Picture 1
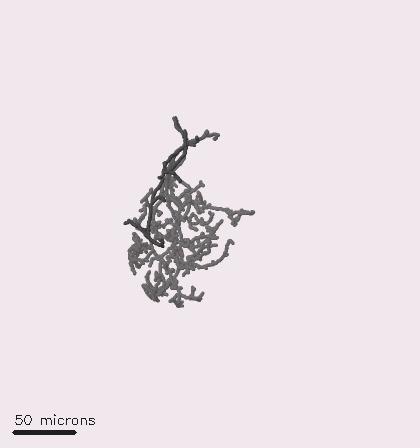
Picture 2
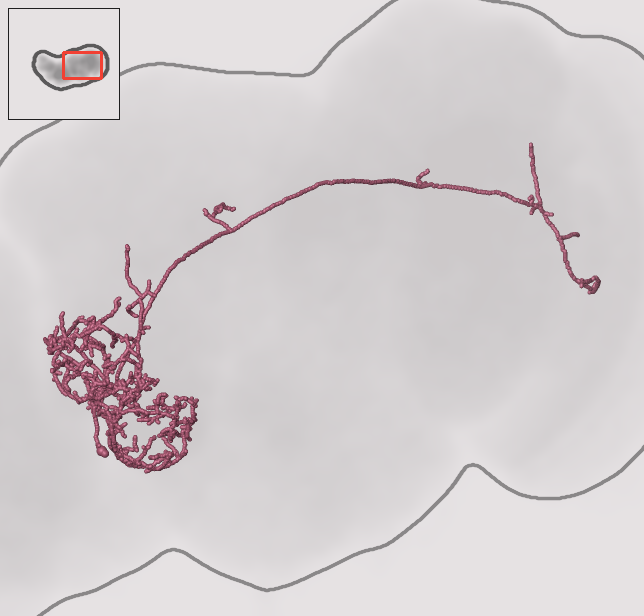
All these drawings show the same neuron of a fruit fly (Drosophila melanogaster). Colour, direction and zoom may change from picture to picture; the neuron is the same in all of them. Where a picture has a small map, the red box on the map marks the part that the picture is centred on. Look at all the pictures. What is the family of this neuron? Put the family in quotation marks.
"hemilineage VLPl&p2_lateral"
